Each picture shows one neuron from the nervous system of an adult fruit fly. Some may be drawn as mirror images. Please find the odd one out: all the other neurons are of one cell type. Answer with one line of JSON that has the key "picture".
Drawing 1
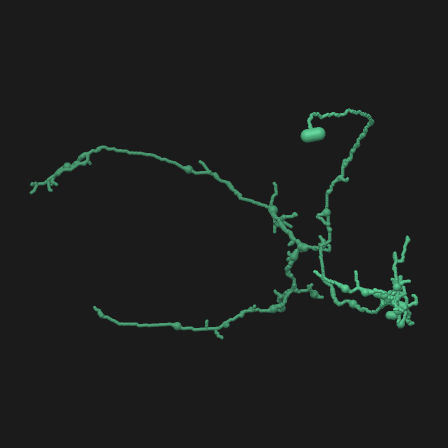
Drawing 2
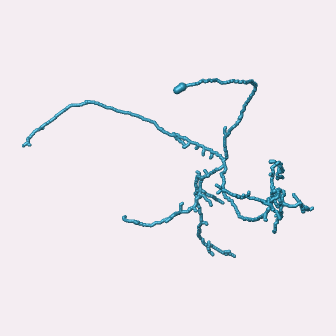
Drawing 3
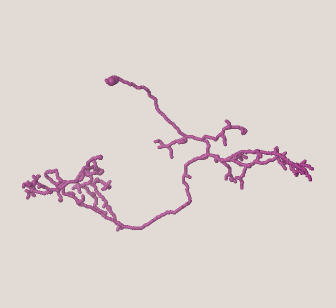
{"picture": 3}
